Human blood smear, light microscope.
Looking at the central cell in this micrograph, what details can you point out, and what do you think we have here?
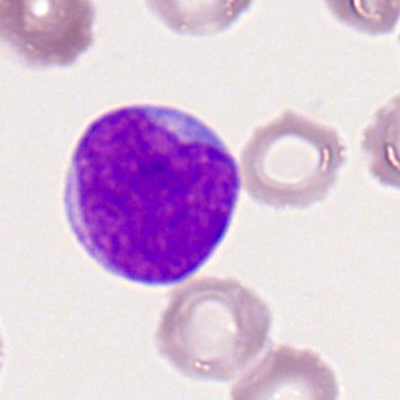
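The outline, I note, is round and smooth. Only a scant rim of pale blue cytoplasm is present, widest at the upper right. I see no granules in it, and no vacuoles either. This one is a myeloblast.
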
